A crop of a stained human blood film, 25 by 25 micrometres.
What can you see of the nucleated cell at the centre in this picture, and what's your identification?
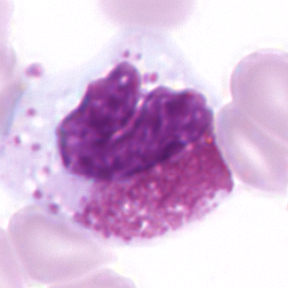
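The irregular nucleus has a deep notch in its upper edge. It lies in the upper half, above the main granule mass. Cytoplasm on the left is pale, nearly colourless and sparsely granular, and the outline there is faint and poorly defined. This is an eosinophil.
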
